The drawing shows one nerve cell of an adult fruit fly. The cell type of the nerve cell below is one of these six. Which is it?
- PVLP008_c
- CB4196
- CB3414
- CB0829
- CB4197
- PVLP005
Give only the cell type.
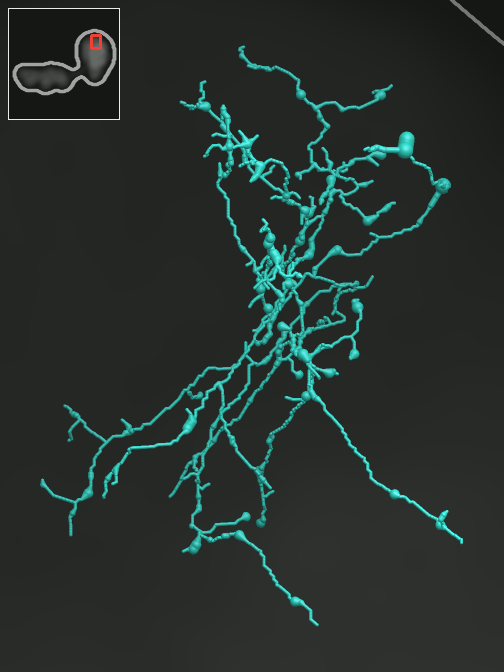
CB3414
